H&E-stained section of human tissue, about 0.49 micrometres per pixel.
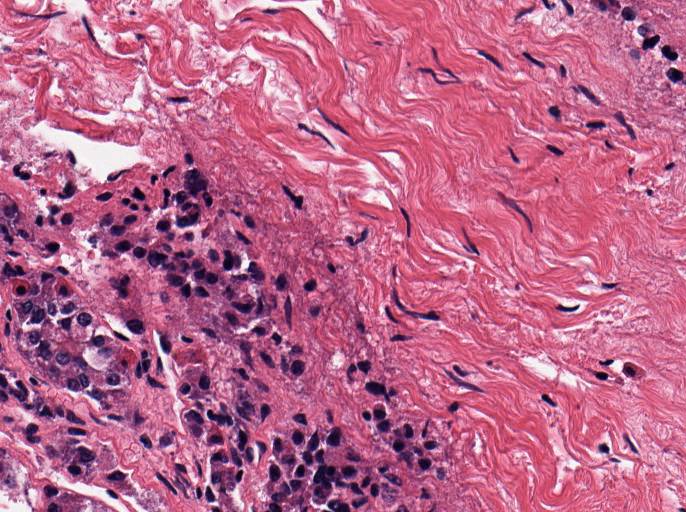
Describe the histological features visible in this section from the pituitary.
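In terms of layout, dense collagen fills the right and upper part of the field, while a crowded cluster of cells lies in the lower left. The collagen bundles on the right are bright pink and wavy, with sparse thin, elongated, dark fibroblast nuclei scattered among them. As for the lower-left cells, they lie in loose sheets and form no glands or lumens.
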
